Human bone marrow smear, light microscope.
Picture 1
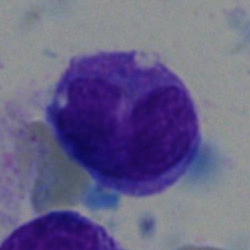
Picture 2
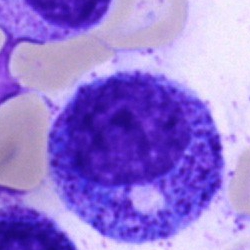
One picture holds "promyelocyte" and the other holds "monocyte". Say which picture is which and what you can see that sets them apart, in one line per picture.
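Picture 1 – monocyte. No distinct cytoplasmic granules are visible.
Picture 2 – promyelocyte. Numerous purple granules are scattered through the cytoplasm.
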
